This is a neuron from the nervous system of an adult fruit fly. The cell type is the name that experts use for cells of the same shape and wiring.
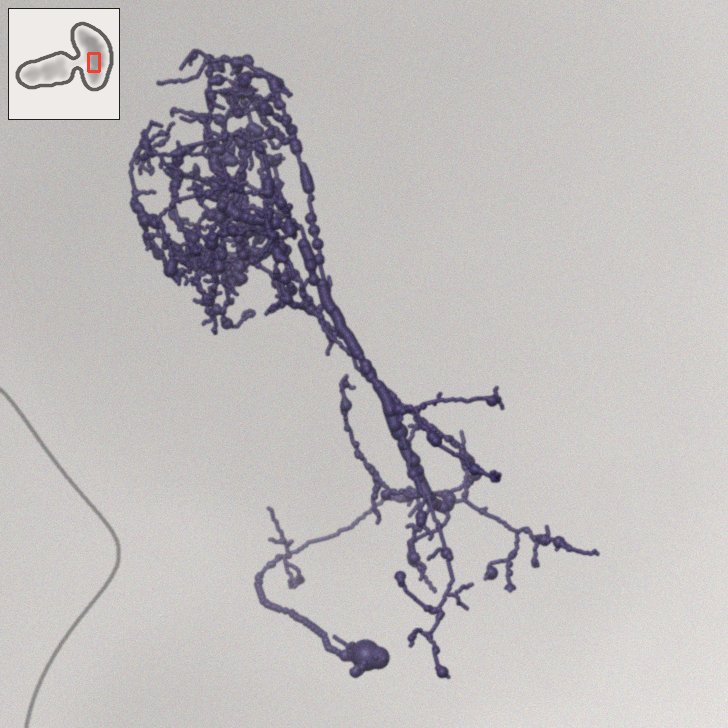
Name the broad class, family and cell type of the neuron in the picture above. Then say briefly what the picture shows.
It is a central-brain intrinsic neuron. Its family is hemilineage VPNp&v1_posterior. Its cell type is MB-C1. It lies in the brain. Its cell body lies at the bottom of the picture. The picture shows dozens of branch ends.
